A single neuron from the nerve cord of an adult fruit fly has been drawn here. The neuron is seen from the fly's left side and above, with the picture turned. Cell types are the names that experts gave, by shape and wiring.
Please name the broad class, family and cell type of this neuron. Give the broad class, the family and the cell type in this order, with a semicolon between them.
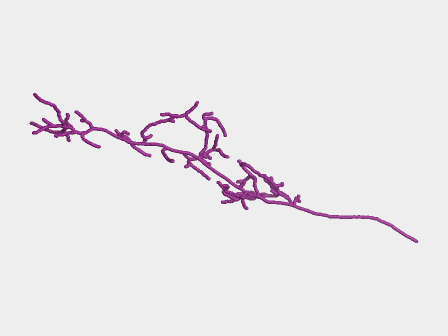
descending neuron; DNpe; DNpe055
